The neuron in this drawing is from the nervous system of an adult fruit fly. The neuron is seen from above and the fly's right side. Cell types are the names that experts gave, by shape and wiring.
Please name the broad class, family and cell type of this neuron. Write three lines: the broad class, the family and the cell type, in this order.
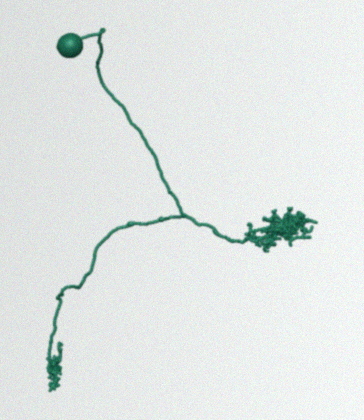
optic-lobe intrinsic neuron
T
T3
